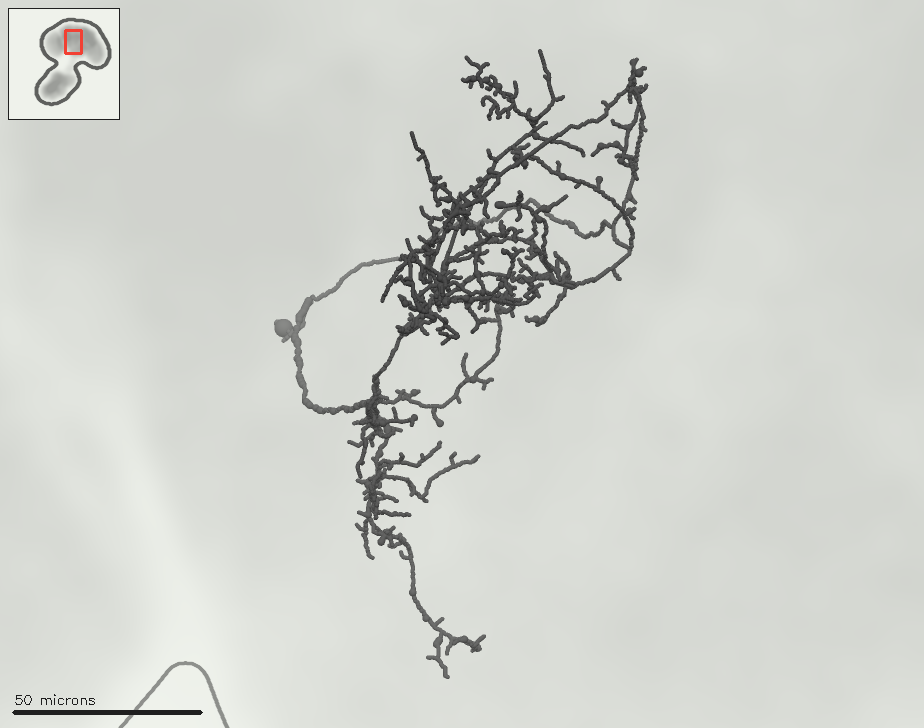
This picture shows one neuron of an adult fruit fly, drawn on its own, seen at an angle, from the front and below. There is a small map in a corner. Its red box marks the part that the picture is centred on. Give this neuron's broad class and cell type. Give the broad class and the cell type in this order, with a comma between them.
central-brain intrinsic neuron, LAL204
